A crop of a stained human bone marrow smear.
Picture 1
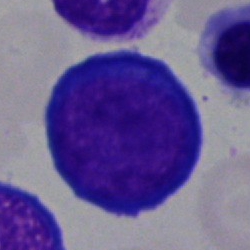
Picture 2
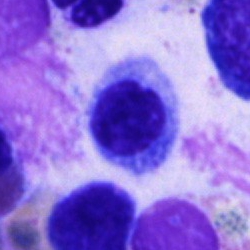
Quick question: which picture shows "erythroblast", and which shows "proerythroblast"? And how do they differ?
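The proerythroblast is the cell in picture 1, and the erythroblast is the one in picture 2. Looking at the chromatin first: in the proerythroblast it seems finely textured rather than coarsely clumped, while in the erythroblast it is dark purple and dense.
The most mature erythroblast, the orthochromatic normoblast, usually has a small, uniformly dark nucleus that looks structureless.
Cytoplasm is scarce in picture 1, showing at most as a very thin rim around the nucleus, and in picture 2 the nucleus fills most of the cell. That rim in picture 2 is thinnest on the left side of the nucleus.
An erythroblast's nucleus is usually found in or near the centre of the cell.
The proerythroblast also has a round outline and stains deep blue-purple throughout, with no granules or vacuoles visible. The erythroblast stands free, touching no neighbouring cell.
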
